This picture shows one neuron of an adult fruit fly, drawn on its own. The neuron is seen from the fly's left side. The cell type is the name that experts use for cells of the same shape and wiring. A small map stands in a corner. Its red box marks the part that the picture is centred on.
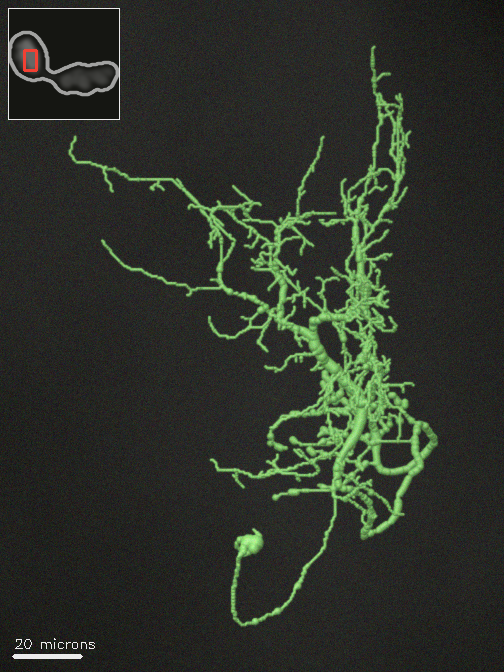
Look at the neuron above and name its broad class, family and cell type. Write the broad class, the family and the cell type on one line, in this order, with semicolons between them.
central-brain intrinsic neuron; hemilineage LB7; CB0141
